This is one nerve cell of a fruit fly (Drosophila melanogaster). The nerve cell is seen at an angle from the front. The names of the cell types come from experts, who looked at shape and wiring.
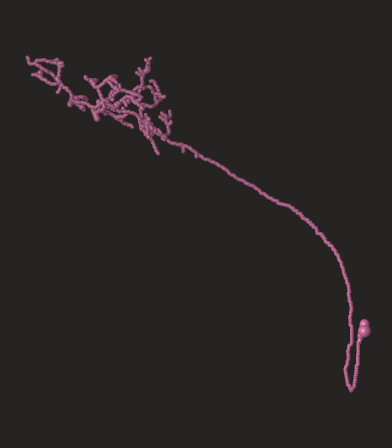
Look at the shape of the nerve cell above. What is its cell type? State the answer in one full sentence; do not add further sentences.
Under the cell type CB1679 falls this neuron.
